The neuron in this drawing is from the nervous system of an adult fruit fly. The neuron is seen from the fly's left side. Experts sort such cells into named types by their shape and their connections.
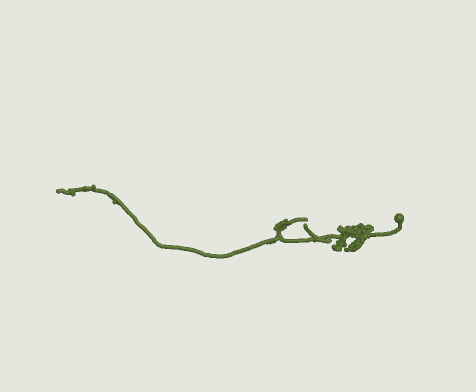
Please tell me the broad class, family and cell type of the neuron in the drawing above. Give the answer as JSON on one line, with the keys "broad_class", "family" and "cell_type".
{"broad_class": "ascending neuron", "family": "hemilineage 06A", "cell_type": "AN06A030"}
